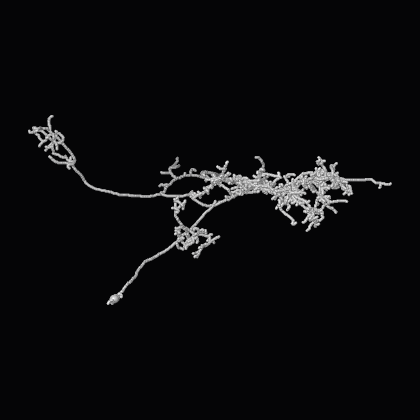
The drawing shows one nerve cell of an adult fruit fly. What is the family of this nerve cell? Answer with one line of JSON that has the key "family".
{"family": "hemilineage 12B"}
